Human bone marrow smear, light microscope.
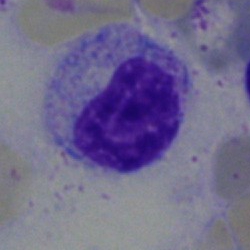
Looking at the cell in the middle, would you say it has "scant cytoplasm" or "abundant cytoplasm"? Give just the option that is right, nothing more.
Abundant cytoplasm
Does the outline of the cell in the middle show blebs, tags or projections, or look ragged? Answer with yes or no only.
No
